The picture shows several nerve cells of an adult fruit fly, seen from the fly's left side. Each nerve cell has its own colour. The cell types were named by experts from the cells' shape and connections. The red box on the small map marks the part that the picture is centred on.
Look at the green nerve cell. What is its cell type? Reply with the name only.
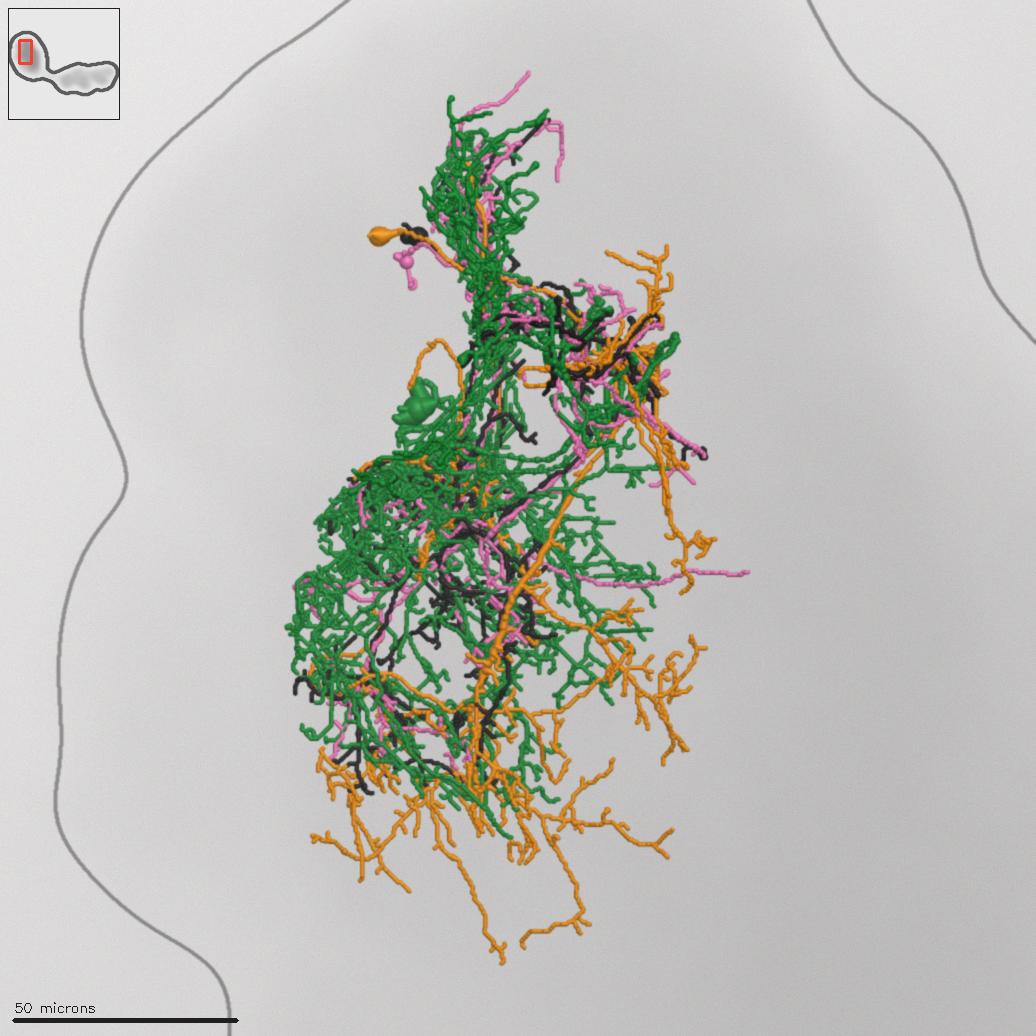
AVLP434_a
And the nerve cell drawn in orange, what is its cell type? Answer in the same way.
AVLP039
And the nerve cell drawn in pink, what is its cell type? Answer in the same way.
CB3578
